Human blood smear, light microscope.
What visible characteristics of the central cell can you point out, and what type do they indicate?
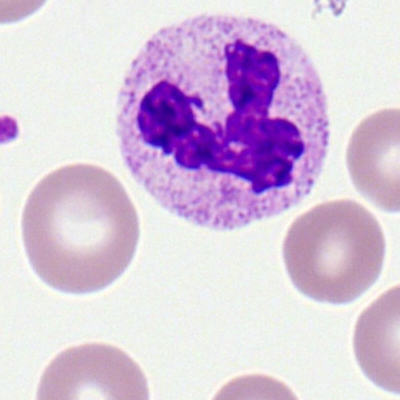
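Smooth, round cell outline. Nucleus split into several connected lobes; no nucleoli visible. Cytoplasm filled with fine lilac granules. Identity: segmented neutrophil.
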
